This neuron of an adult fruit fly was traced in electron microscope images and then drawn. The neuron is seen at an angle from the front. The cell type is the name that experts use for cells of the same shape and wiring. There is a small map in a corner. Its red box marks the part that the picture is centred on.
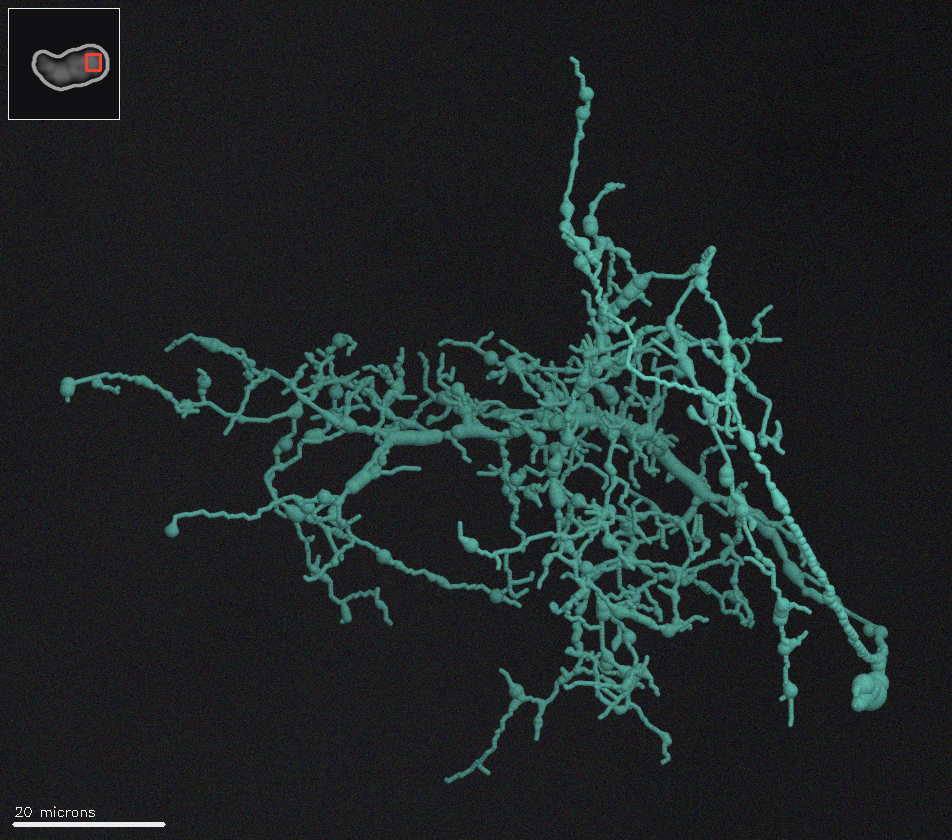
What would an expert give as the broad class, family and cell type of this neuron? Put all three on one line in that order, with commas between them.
central-brain intrinsic neuron, hemilineage VLPa1_lateral, AVLP283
